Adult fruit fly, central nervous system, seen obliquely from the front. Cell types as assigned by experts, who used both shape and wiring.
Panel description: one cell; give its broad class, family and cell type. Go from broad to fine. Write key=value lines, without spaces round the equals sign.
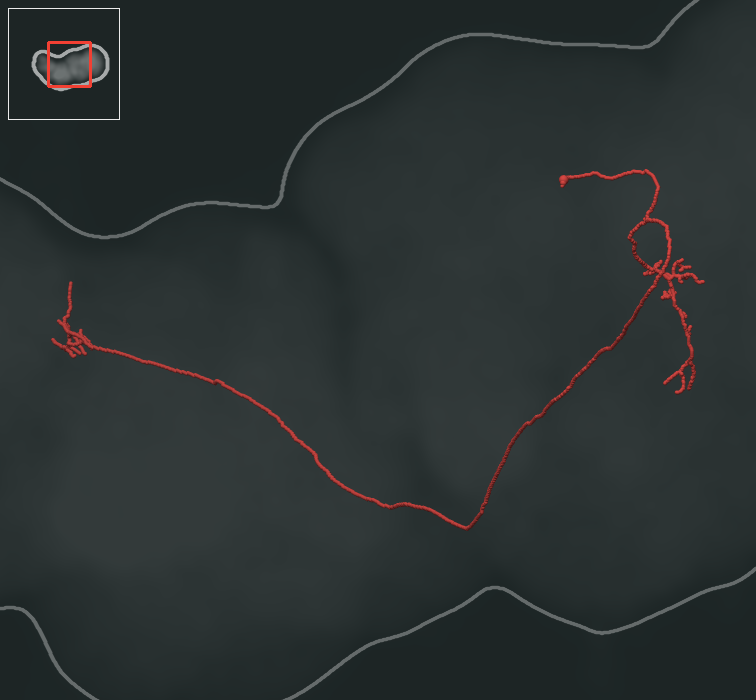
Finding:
broad_class=descending neuron
family=hemilineage PSp2
cell_type=DNpe008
